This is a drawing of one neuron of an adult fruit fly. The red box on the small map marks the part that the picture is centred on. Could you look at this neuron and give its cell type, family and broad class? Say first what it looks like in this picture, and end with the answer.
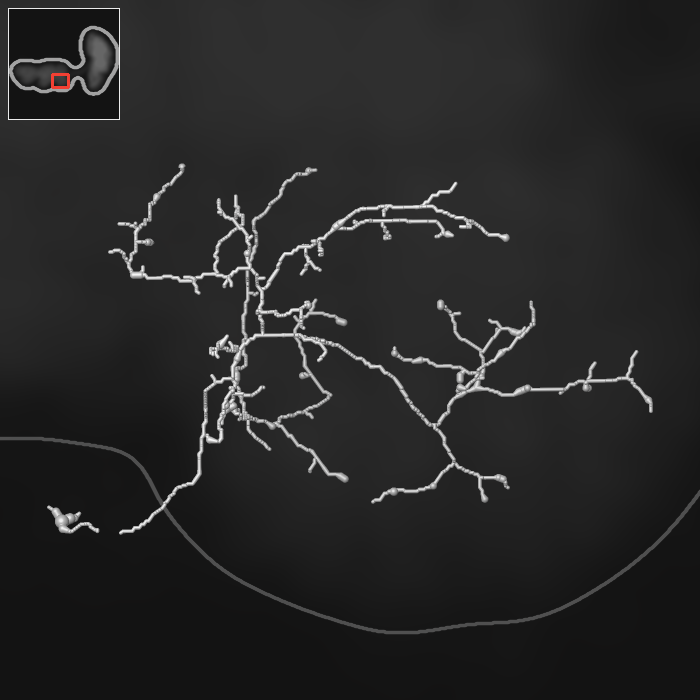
It is in the nerve cord and does not reach the brain. The cell body can be seen at the lower left of the picture. The picture shows dozens of branch ends. The cell type is IN21A070. Its family is hemilineage 21A. Its broad class is nerve-cord intrinsic neuron.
